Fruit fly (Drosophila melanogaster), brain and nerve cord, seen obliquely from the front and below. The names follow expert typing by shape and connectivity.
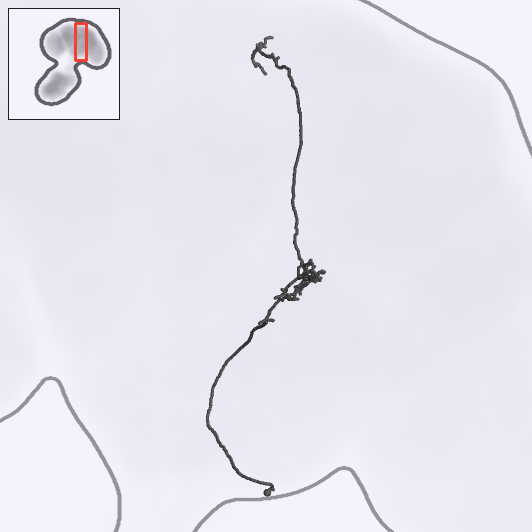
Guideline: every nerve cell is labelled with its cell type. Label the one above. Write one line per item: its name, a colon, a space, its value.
cell type: PRW033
